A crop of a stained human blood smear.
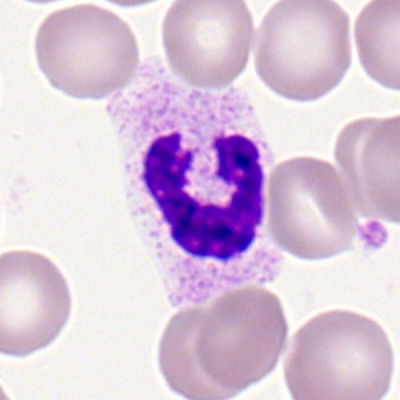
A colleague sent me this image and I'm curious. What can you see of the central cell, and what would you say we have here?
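A single curved band forms the nucleus, bent into a horseshoe shape. The open side of the horseshoe faces the top of the picture. Abundant, pale pinkish-lilac cytoplasm makes a wide zone around the nucleus. It is a band neutrophil.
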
